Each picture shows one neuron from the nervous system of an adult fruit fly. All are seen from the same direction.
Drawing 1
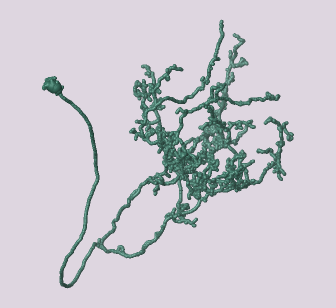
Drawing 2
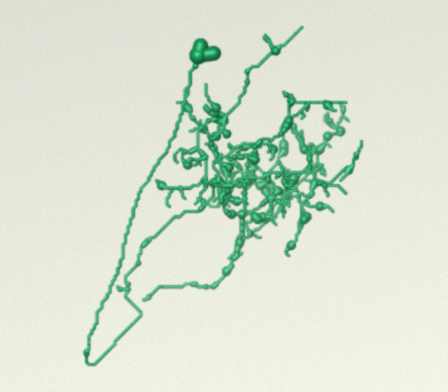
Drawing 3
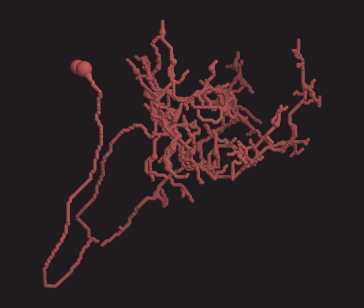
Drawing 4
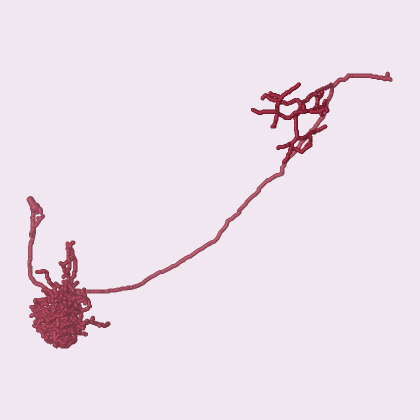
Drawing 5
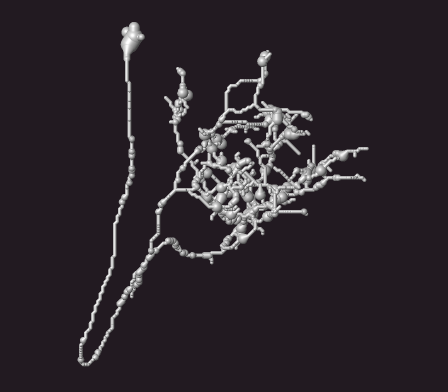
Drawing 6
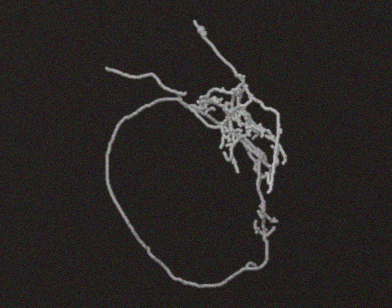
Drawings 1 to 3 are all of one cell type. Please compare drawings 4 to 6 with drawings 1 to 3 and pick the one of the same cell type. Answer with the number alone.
5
